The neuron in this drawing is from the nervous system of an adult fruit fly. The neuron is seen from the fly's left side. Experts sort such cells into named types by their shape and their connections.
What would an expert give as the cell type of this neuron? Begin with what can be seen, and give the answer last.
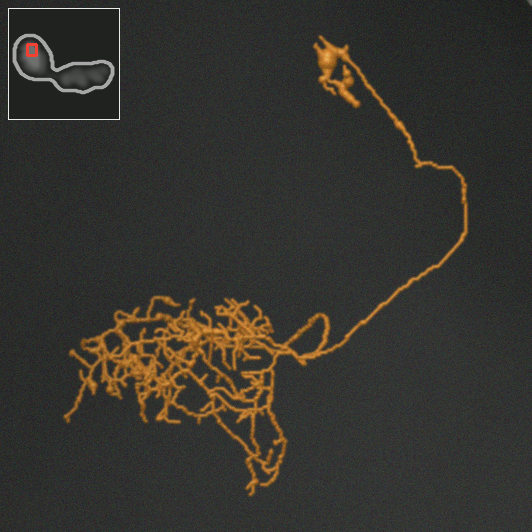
Dozens of branch ends can be seen. In this view it is about as wide as it is tall. Its broad class is central-brain intrinsic neuron. Its cell type is hDeltaI.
